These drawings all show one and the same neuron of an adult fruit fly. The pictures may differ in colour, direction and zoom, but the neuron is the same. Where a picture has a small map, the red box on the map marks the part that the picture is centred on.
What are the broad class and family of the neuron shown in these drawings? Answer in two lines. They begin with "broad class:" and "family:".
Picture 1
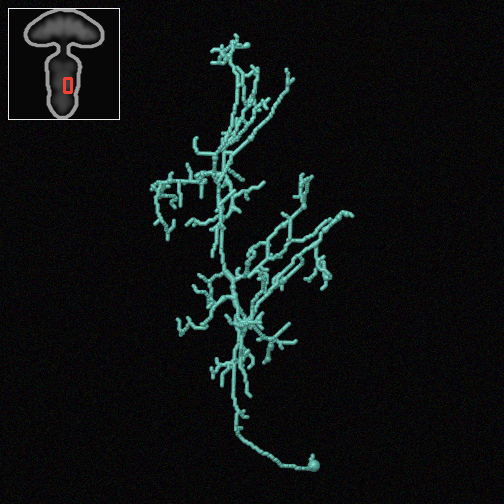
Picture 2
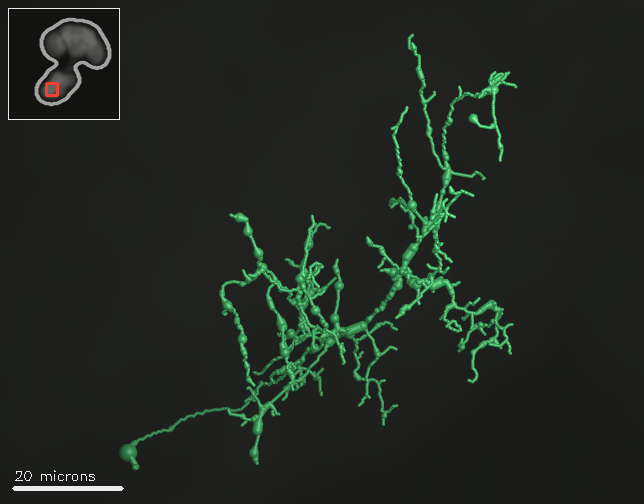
broad class: nerve-cord intrinsic neuron
family: hemilineage 20A.22A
